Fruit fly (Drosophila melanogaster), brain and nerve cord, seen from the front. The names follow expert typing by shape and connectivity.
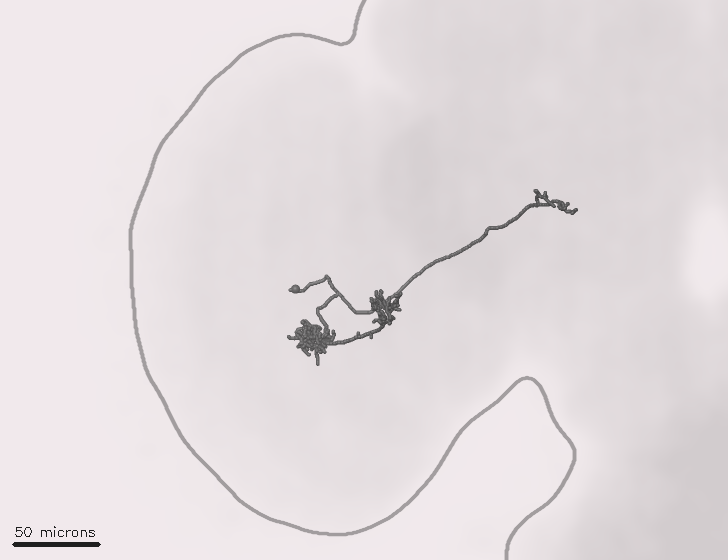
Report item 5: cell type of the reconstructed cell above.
LLPC1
